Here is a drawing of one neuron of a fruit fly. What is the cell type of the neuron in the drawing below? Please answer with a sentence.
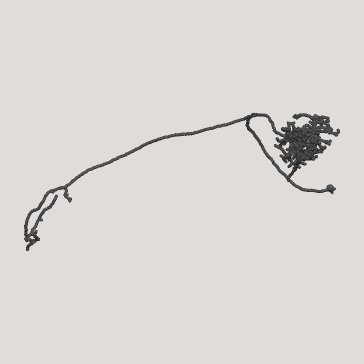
The cell type is CB2254.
